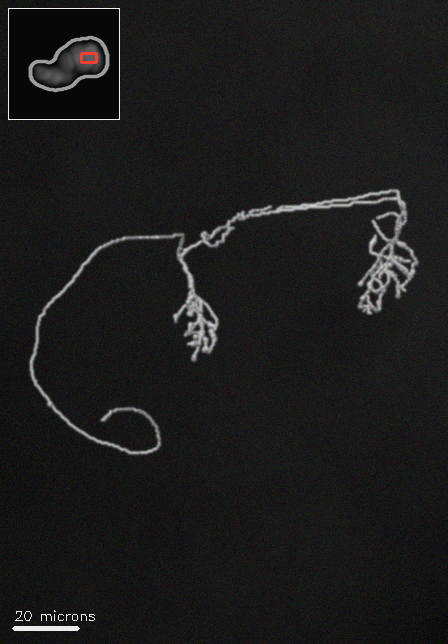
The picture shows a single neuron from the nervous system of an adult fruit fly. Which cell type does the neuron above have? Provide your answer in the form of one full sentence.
The neuron here falls under cell type ORN_DC4.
